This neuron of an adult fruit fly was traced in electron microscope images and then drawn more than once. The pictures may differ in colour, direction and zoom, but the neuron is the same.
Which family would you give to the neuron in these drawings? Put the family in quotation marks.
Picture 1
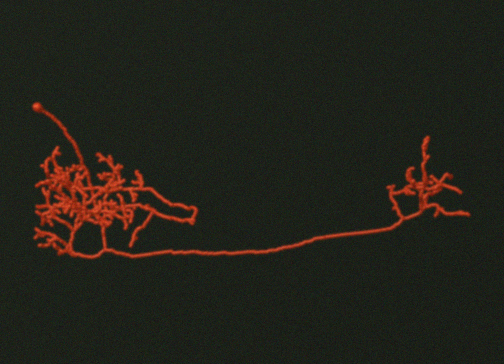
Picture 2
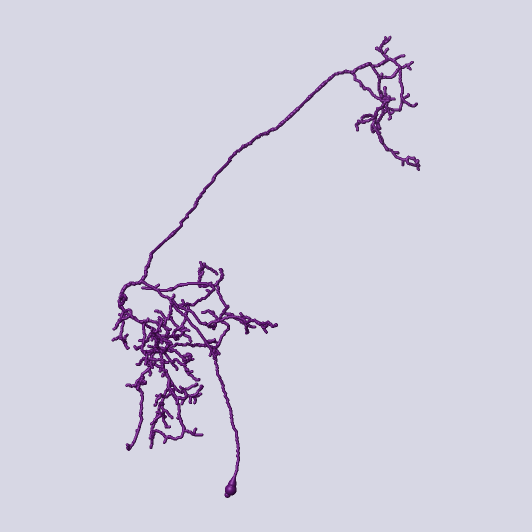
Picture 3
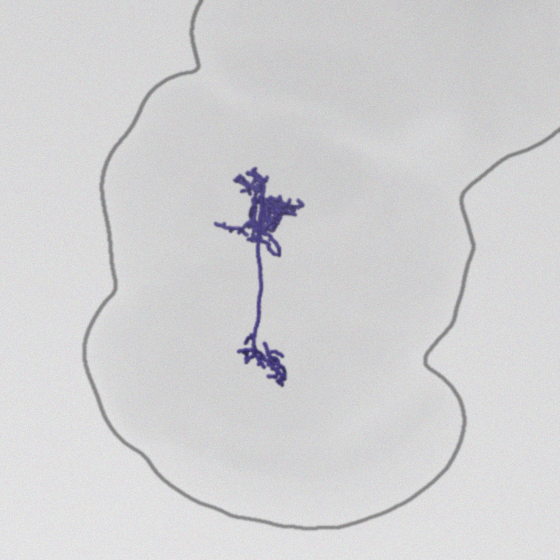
"hemilineage VLPa2"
